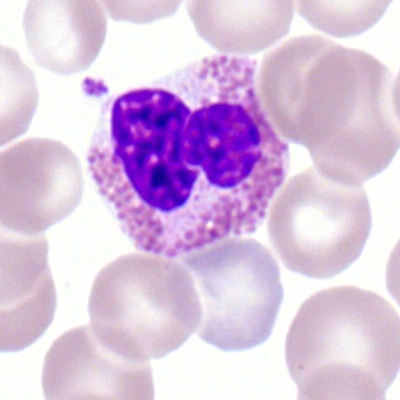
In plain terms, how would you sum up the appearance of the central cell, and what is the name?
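The nucleus consists of two lobes lying side by side, left and right, the left lobe being larger than the right. No nucleoli are visible. The cell outline is roughly round, though slightly irregular and angular. The cell is an eosinophil.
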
